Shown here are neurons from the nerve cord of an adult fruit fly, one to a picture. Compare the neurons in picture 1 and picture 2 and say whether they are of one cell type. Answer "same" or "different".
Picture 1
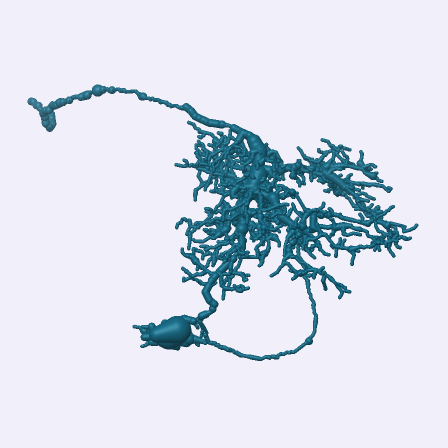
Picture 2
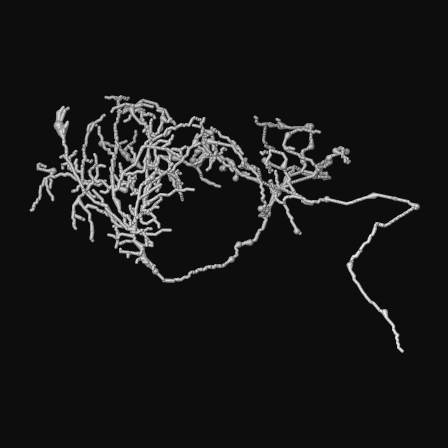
different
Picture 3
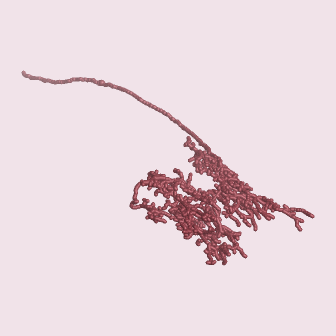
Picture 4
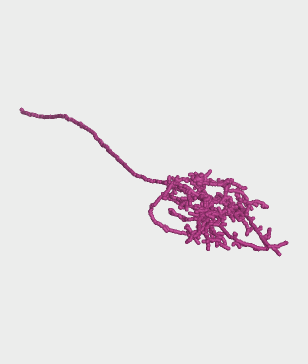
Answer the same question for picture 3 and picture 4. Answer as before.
different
